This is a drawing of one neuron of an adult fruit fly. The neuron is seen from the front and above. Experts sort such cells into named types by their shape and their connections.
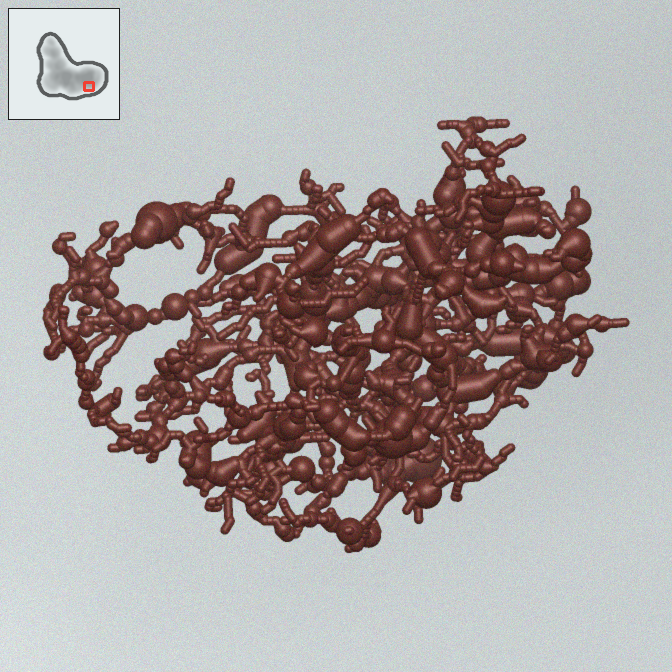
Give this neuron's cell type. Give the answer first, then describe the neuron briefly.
The cell type is CB1205. Its broad class is central-brain intrinsic neuron. Dozens of branch ends can be seen. In this view it is wider than it is tall.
